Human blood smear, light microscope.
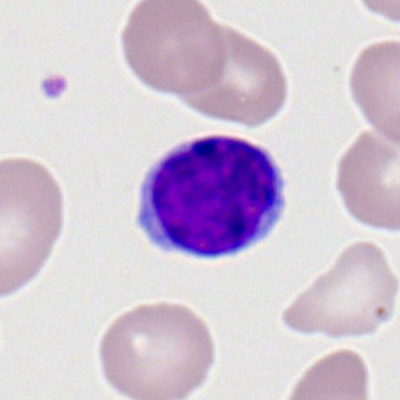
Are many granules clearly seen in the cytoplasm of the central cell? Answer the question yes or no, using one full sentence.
No, the cytoplasm of this cell holds no visible granules.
